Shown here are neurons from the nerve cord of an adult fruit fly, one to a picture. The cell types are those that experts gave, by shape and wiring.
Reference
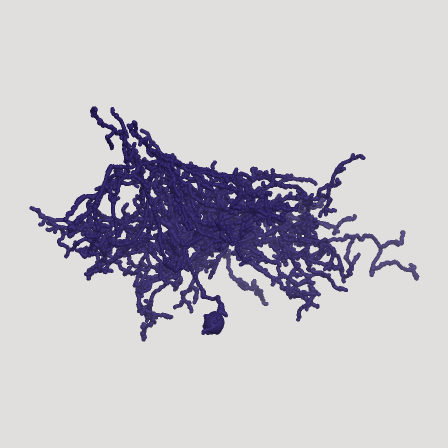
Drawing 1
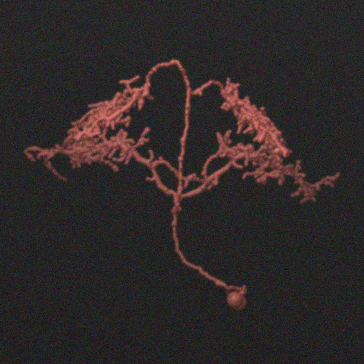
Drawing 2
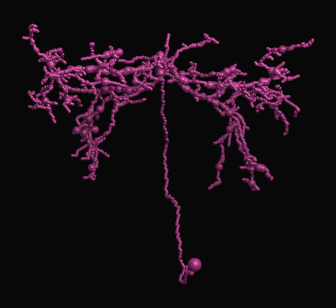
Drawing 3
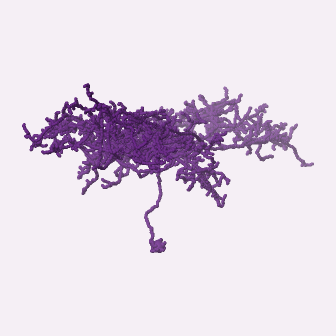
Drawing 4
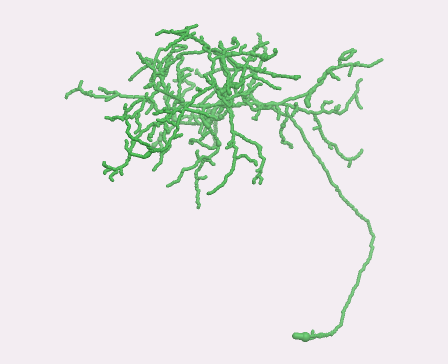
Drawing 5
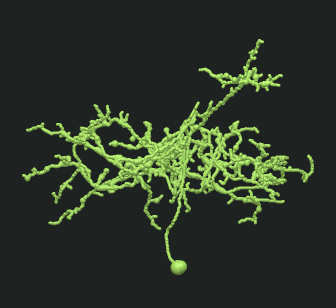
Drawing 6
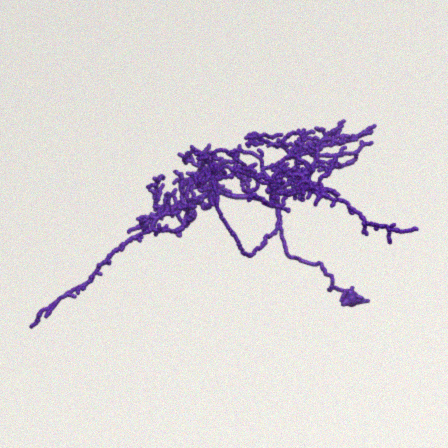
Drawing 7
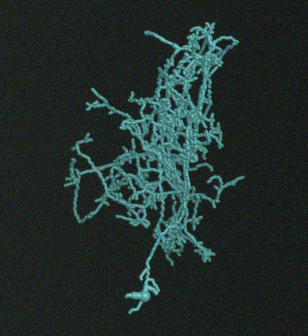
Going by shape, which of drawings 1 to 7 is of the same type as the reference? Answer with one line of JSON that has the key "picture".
{"picture": 3}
